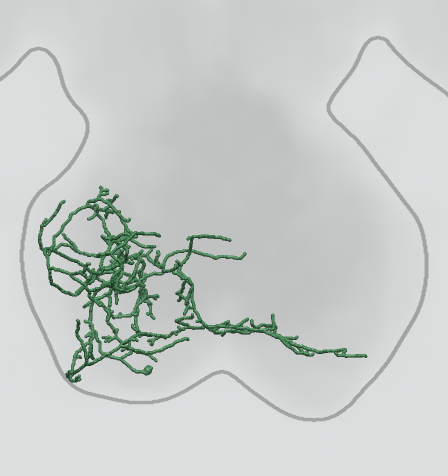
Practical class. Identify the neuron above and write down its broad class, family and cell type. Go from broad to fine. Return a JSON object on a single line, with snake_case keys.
{"broad_class": "nerve-cord intrinsic neuron", "family": "hemilineage 04B", "cell_type": "IN04B010"}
